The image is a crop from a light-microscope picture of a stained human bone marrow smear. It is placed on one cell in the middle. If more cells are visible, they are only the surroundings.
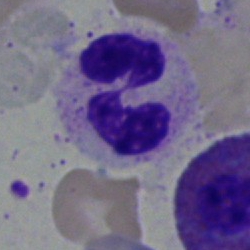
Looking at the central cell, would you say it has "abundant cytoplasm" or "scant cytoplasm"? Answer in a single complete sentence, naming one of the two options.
This cell has a broad area of cytoplasm.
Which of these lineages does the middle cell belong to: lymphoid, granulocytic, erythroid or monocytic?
granulocytic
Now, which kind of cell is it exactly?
segmented neutrophil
